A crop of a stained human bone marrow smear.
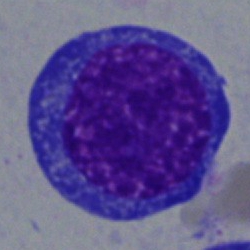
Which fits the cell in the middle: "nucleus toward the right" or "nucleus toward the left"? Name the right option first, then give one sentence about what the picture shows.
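Nucleus toward the right. The nucleus sits off-centre, towards the right of the cell.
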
